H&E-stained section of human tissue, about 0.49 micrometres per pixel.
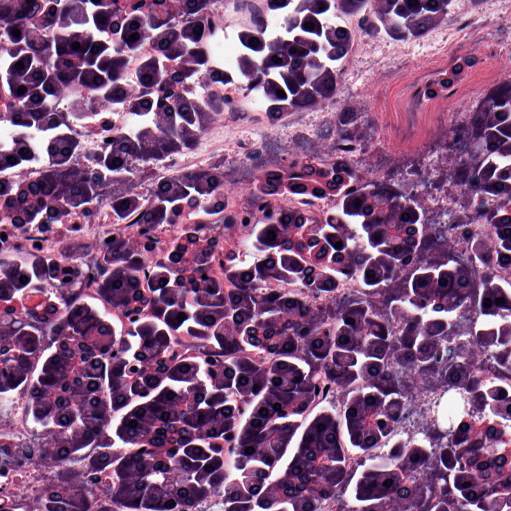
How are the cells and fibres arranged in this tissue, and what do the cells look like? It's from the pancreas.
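Across most of the field the cells lie in nests and cords parted by thin white clefts. They are polygonal, with plentiful granular purple-pink cytoplasm and one round, dark, fairly uniform nucleus. A band of pale fibrous stroma crosses the upper part from left towards upper right.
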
